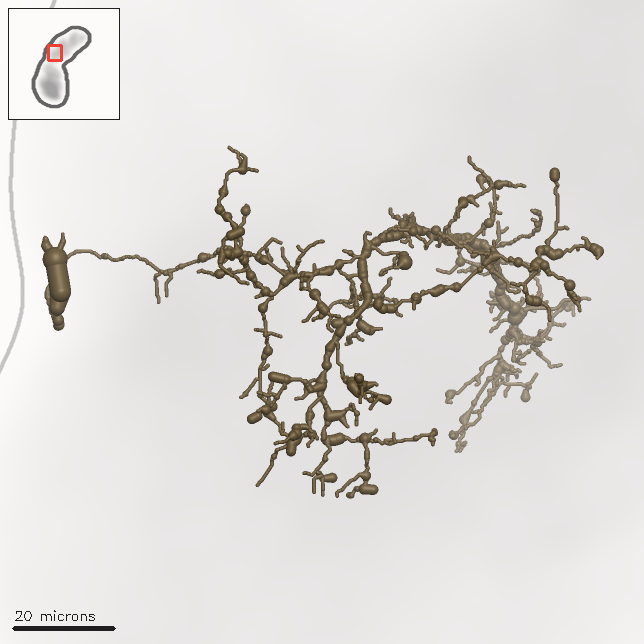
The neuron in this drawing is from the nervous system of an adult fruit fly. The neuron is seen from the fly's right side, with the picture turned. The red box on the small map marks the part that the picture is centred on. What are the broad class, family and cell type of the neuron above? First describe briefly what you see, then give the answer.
The cell body is on the left of the picture. By the scale bar it is about 110 microns wide in this view. It is a nerve-cord intrinsic neuron. Its family is hemilineage 13A. The cell type is IN13A027.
